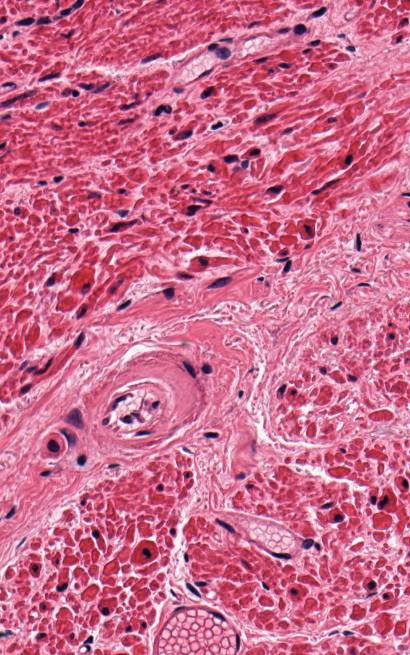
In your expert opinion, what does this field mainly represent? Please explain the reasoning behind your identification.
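The field mainly shows smooth muscle. Most of it is deeply eosinophilic muscle, in bundles cut in different planes and parted by thin pale connective tissue strands.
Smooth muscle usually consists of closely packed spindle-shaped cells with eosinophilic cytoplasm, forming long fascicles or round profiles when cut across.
Here the upper cells are cut lengthwise or obliquely, the lower ones mostly in cross section. The cross-cut cells each show a single central nucleus where one is seen.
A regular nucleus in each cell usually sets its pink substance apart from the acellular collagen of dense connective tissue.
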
